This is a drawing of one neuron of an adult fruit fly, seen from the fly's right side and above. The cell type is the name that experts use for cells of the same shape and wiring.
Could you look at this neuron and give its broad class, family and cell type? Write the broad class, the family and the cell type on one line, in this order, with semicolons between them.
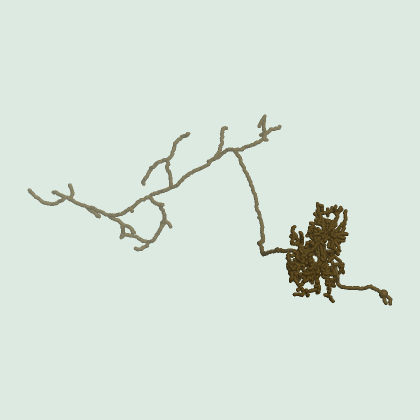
central-brain intrinsic neuron; hemilineage AOTUv4_dorsal; AOTU002_b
